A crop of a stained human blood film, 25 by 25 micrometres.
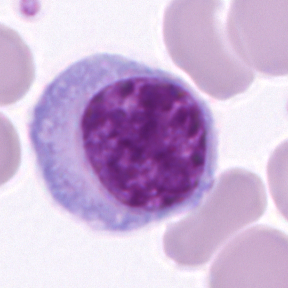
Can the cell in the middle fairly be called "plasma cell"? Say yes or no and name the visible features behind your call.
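Yes, I'd say plasma cell holds up here. What decides it is the nucleus lying toward the right of the cell, not in the middle.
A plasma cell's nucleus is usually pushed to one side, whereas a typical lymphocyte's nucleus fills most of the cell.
The nucleus, about 11 micrometres across in a cell about 16 micrometres across, fills only about 50% of the cell's area, which tells against typical lymphocyte.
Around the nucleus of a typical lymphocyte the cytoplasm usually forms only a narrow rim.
Then the paler zone of cytoplasm against the left side of the nucleus speaks for plasma cell.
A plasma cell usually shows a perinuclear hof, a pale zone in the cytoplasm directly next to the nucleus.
Two points would not separate the names: no nucleolus can be seen, and the nucleus is round in outline.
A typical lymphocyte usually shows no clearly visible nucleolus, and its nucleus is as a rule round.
The chromatin is gathered into dark clumps with lighter spaces between them, and the cytoplasm shows no distinct granules.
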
